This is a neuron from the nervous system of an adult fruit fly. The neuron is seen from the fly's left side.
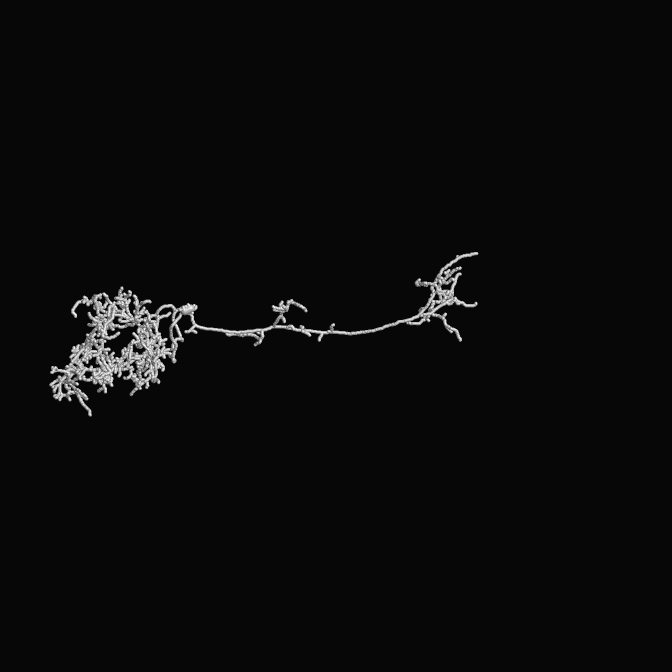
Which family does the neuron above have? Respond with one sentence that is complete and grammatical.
The neuron has the family hemilineage 03B.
